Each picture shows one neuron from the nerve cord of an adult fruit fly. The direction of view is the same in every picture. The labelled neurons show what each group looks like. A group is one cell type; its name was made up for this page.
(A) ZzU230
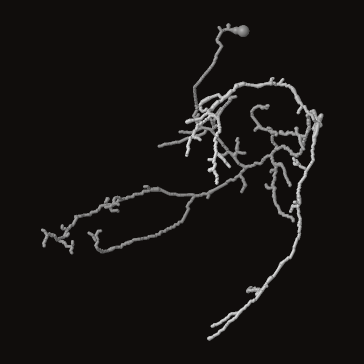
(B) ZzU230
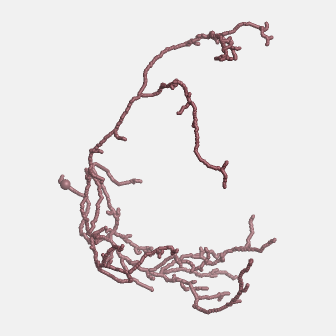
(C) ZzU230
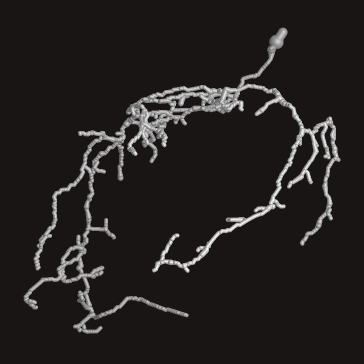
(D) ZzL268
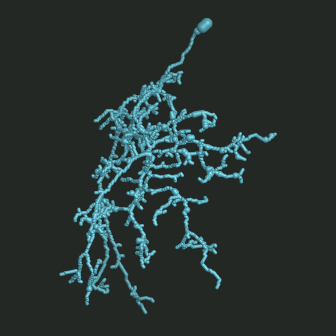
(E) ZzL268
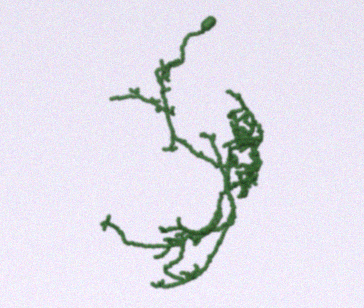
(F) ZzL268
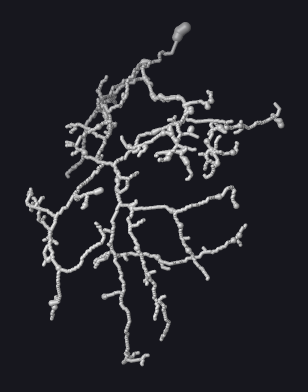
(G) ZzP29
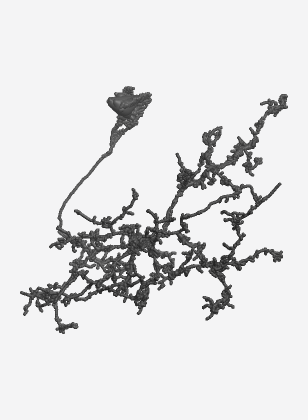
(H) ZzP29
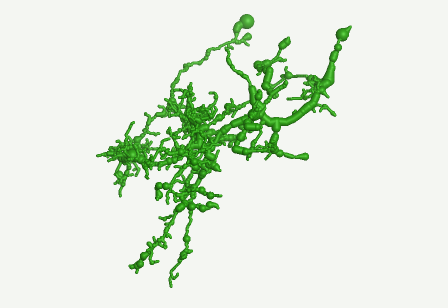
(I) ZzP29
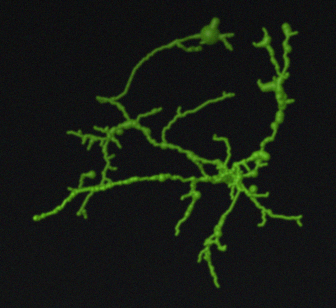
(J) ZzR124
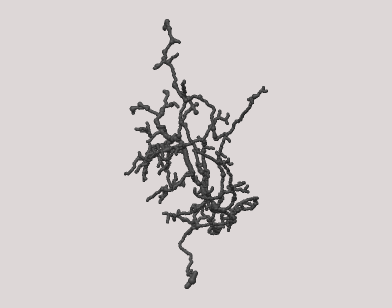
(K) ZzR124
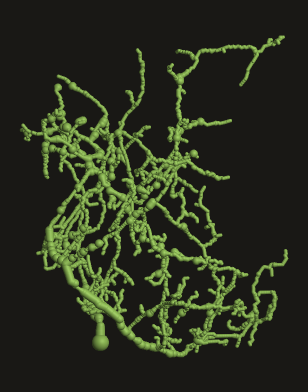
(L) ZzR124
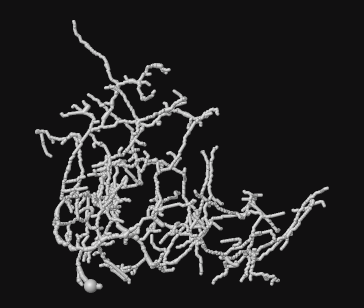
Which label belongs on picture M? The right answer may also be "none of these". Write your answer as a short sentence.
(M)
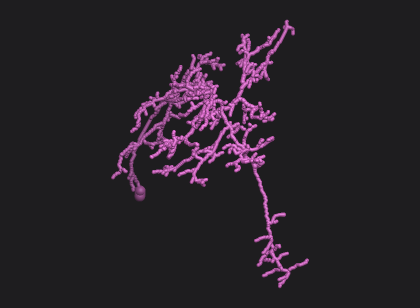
It belongs to ZzP29.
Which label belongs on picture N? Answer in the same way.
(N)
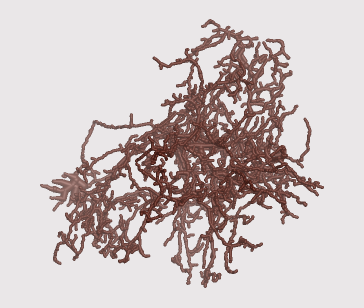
It belongs to none of these.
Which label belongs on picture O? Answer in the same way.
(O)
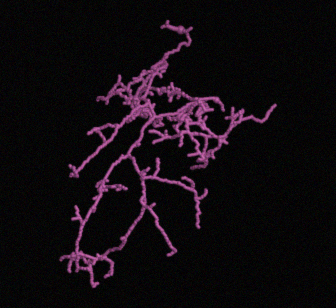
It belongs to ZzL268.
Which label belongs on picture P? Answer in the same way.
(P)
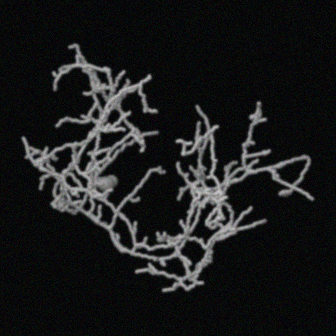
It belongs to ZzR124.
